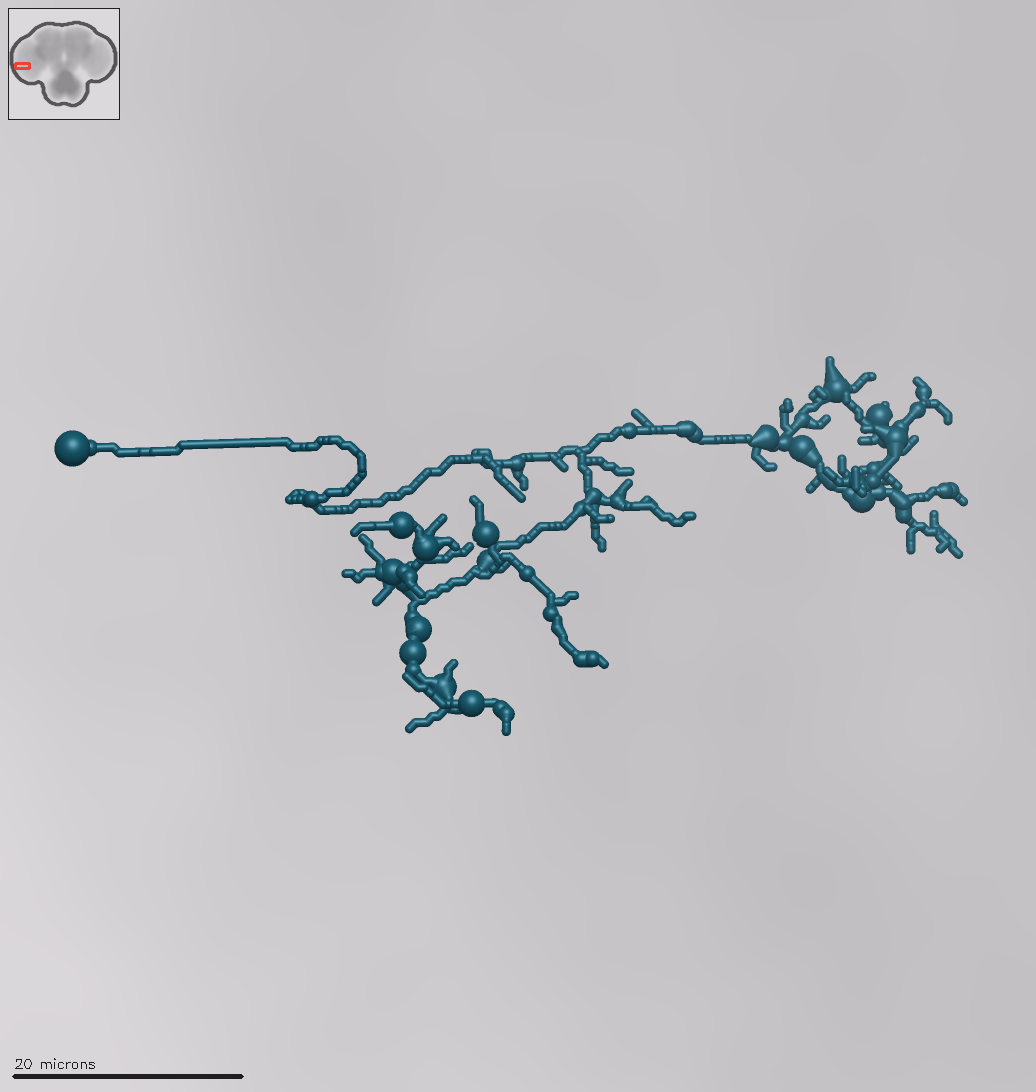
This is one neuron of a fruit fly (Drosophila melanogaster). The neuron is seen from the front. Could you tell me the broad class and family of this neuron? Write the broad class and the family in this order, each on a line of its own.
optic-lobe intrinsic neuron
Mi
